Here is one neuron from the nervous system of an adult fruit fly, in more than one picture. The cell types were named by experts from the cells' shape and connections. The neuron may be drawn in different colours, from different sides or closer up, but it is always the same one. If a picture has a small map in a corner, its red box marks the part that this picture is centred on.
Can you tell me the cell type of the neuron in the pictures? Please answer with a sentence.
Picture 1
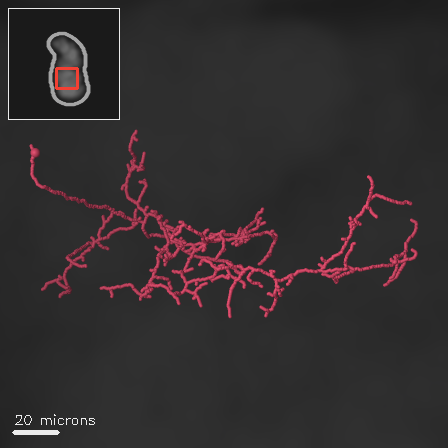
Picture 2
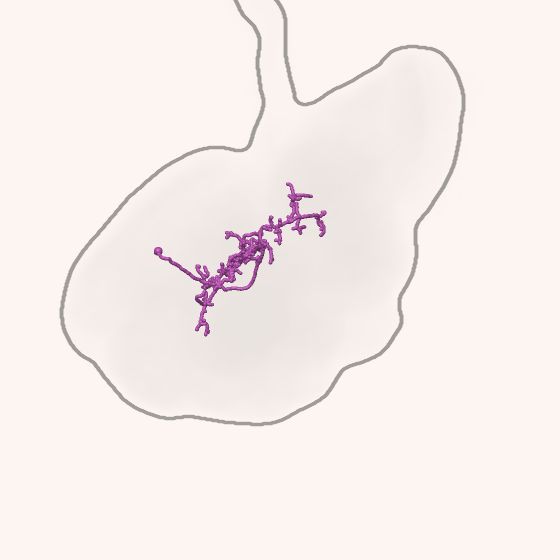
The cell type is CB2646.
